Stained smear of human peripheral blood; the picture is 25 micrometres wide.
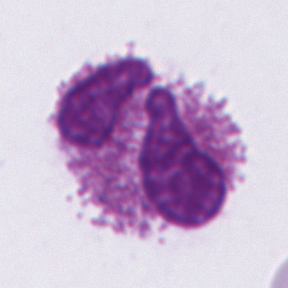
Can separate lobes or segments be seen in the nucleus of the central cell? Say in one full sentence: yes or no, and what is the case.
Yes, the nucleus is formed of separate segments rather than one mass.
